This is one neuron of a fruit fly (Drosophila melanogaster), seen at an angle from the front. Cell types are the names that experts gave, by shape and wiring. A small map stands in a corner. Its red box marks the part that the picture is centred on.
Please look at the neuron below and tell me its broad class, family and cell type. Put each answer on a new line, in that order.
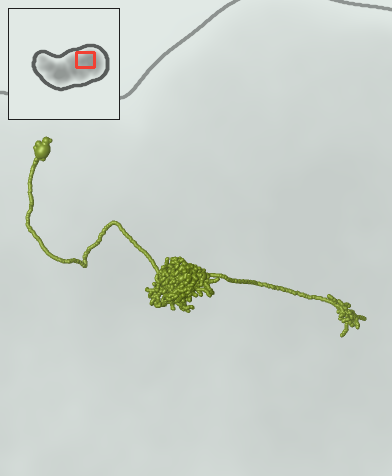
central-brain intrinsic neuron
class CX
EL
